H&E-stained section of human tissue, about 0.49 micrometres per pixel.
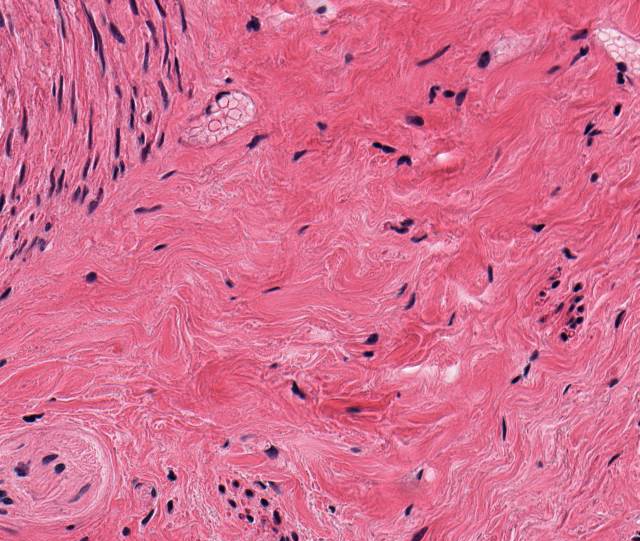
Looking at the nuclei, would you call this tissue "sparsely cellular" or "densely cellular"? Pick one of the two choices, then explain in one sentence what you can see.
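Sparsely cellular. Nearly the whole field is dense pink collagenous stroma with sparse cells.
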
